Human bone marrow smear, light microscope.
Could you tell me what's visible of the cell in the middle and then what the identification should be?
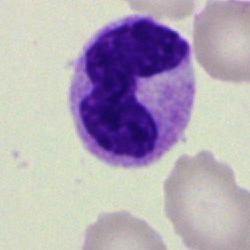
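Look at the nucleus first: it is a thick curved band, and its hollow faces the right. Its chromatin is dark purple and coarsely clumped, and you will find no nucleoli in it. The cytoplasm has no vacuoles. This is a band neutrophil.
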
